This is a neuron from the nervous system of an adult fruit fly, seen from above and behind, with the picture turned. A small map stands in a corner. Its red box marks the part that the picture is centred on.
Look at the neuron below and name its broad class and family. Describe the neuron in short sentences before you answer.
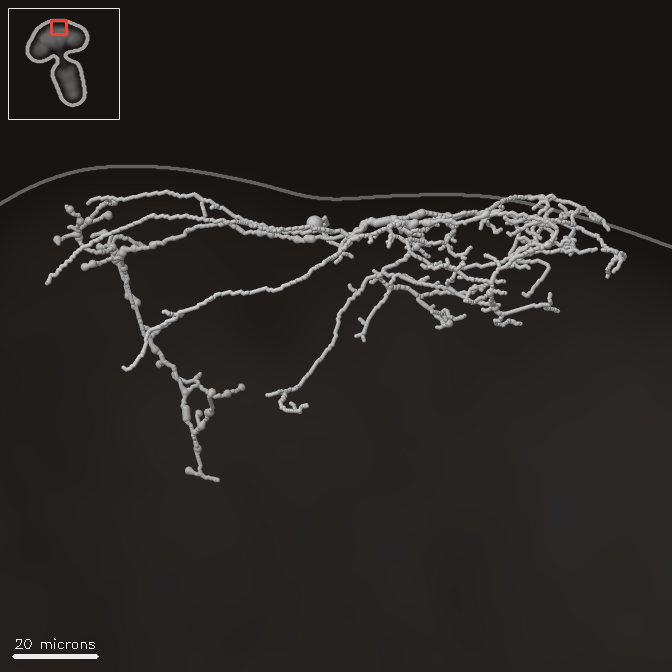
It is in the brain and does not reach the nerve cord. By the scale bar it is about 140 microns wide in this view. The picture shows dozens of branch ends. This is a central-brain intrinsic neuron. The family is hemilineage AOTUv1_medial.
